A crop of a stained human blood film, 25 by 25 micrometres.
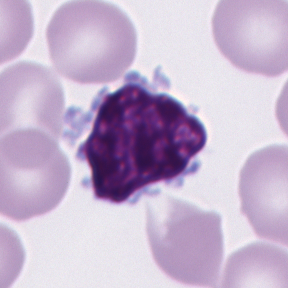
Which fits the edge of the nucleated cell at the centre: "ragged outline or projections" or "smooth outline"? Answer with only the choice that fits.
Ragged outline or projections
